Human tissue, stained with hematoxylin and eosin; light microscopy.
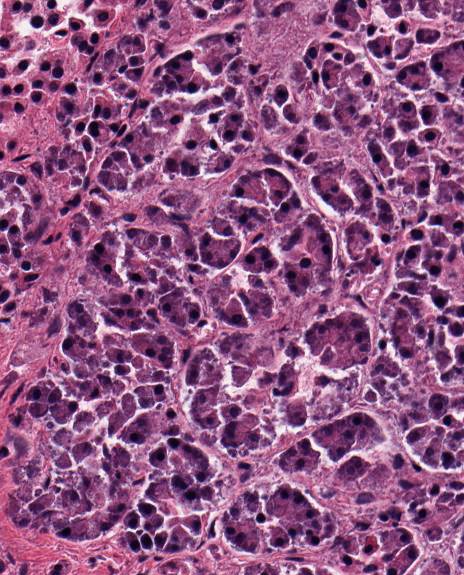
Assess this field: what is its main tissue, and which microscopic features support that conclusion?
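This is exocrine pancreas, its cells gathered into rounded nests between thin fibrous septa. The polygonal cells have plentiful granular purple-pink cytoplasm and a single round dark nucleus, often set toward one side.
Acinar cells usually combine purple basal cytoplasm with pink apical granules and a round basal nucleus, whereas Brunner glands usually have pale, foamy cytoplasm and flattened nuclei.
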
